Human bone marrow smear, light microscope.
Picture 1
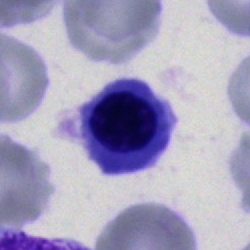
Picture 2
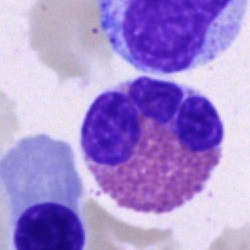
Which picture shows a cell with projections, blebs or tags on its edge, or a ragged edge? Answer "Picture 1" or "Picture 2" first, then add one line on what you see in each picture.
Picture 1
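In picture 1: The cell outline is irregular, with small blunt bulges along its right side.
In picture 2: The cell has a round, smooth outline.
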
